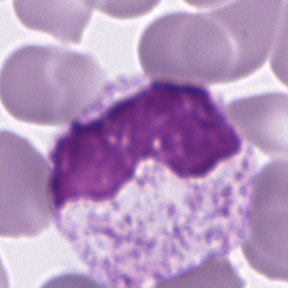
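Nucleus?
Fills upper half of cell; lower border wavy.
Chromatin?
Stains dark purple.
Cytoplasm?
Very pale, almost colourless.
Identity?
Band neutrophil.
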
